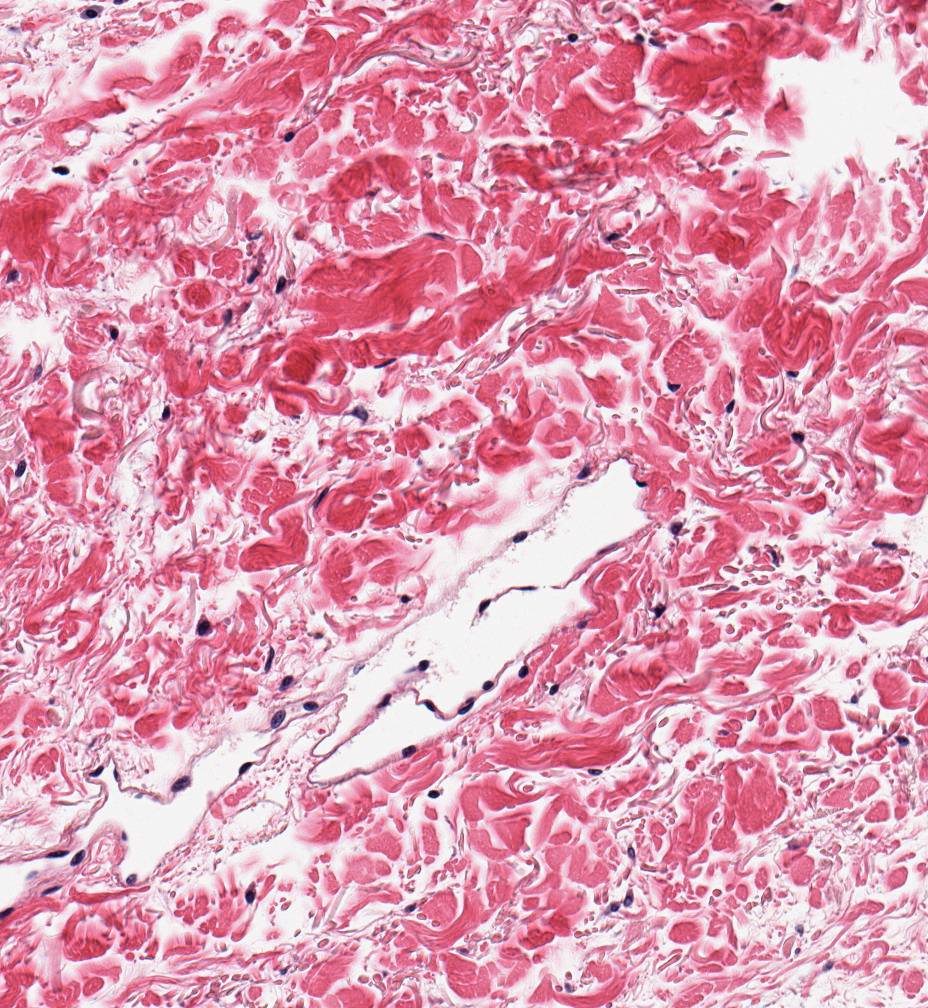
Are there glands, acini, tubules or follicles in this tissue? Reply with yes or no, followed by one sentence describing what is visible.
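No. No epithelium, glands or fat cells are present anywhere in the field.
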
